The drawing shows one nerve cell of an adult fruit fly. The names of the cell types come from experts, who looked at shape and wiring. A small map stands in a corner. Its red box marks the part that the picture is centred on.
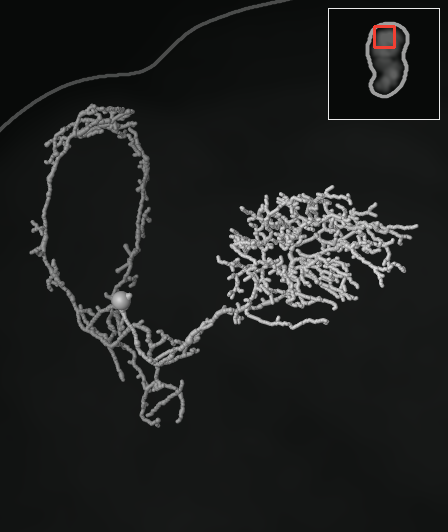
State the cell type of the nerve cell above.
LoVP70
